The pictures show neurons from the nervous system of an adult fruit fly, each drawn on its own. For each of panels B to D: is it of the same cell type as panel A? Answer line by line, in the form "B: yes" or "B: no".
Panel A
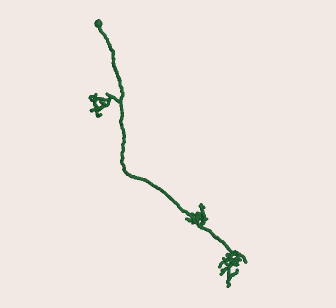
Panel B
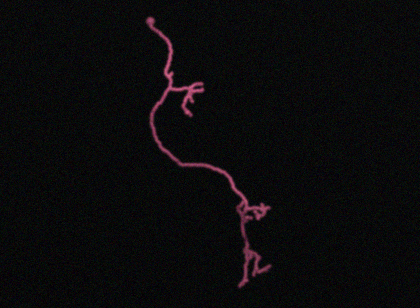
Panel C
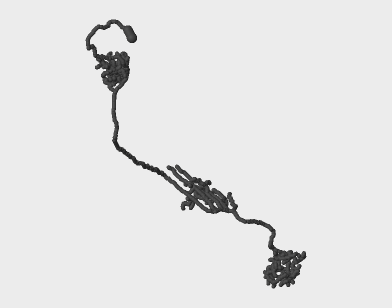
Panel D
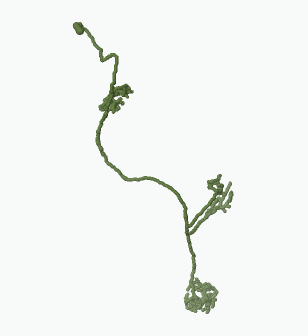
B: no
C: no
D: no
